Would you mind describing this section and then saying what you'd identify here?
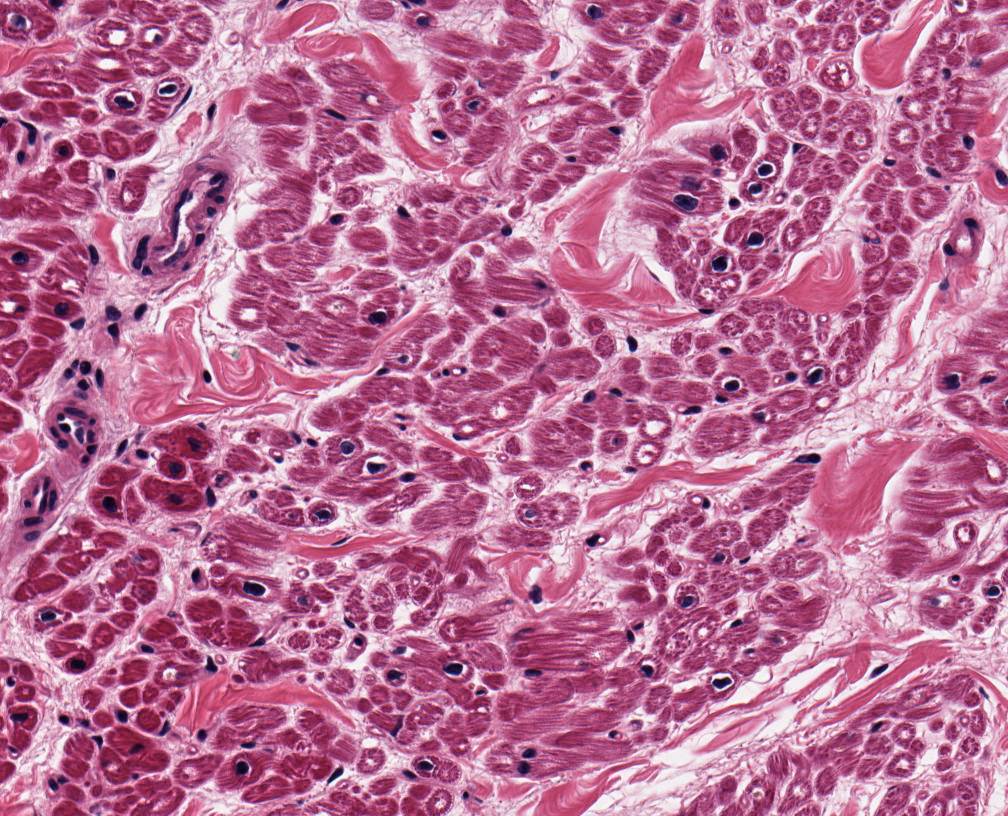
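Muscle fibres in small interlacing bundles across the whole field, cut in many planes: across, obliquely, lengthwise. Nuclei central in cross-cut fibres. Small vessels with elongated dark nuclei in their walls near left edge. No fat cells anywhere. This is atrial appendage of the heart.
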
